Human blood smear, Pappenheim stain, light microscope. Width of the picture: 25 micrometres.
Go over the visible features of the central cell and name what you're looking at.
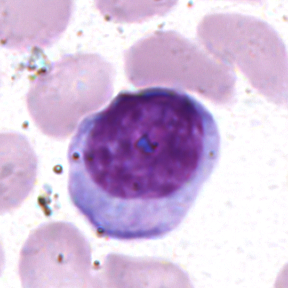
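Notice that this cell is about 13 micrometres across, with its nucleus lying toward the top and filling about 60% of the cell's area. That nucleus is round to oval, with no indentation or lobes, and its purple chromatin shows patchy, darker clumped areas. The cytoplasm is pale blue, and its band is broader below the nucleus than above it. What you are looking at is a plasma cell.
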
